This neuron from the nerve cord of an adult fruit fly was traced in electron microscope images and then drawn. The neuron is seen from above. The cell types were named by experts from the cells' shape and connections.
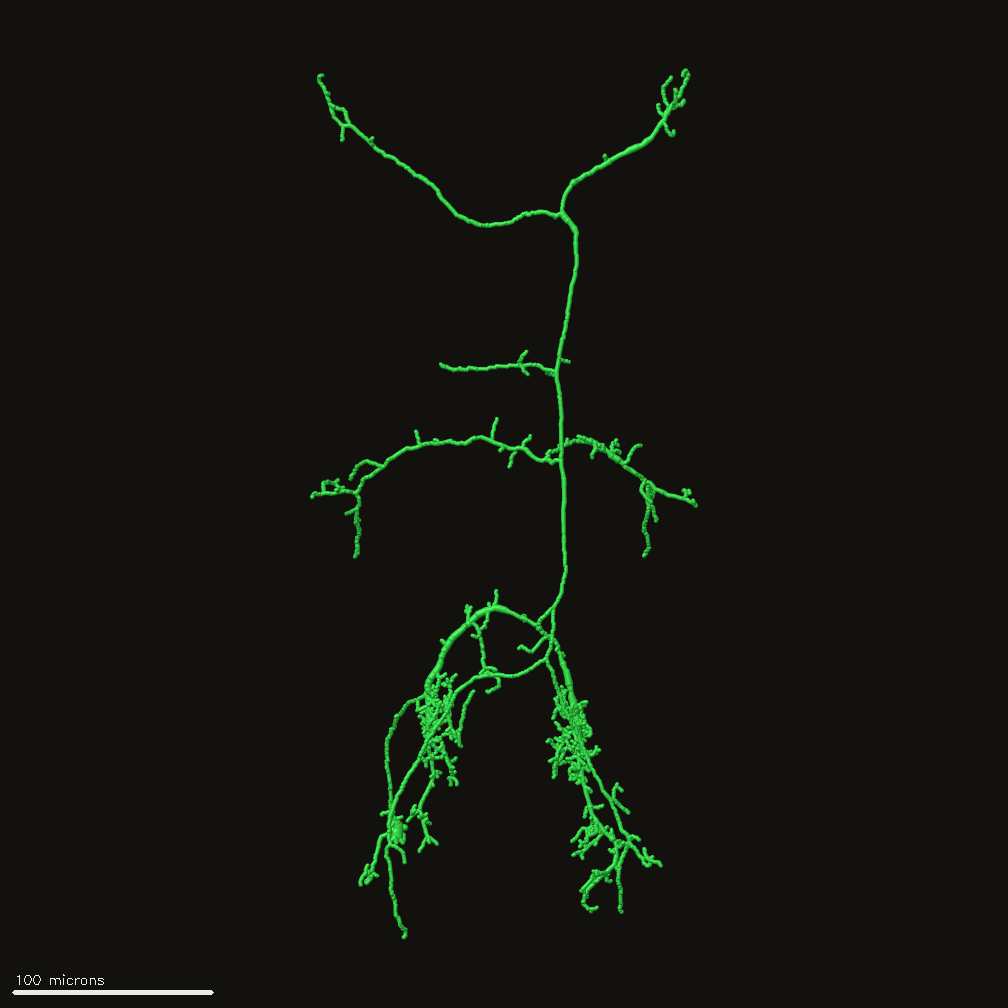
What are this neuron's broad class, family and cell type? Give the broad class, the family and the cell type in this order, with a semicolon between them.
nerve-cord intrinsic neuron; hemilineage 07B; IN07B002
